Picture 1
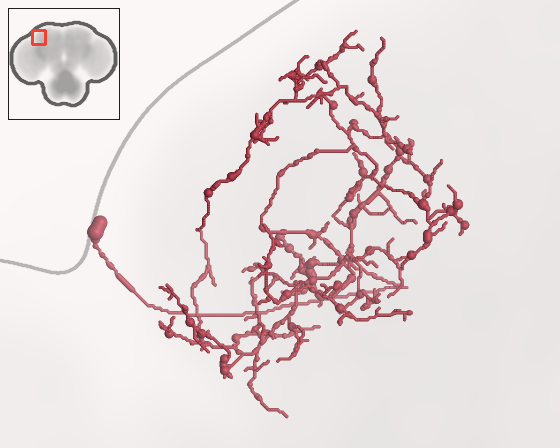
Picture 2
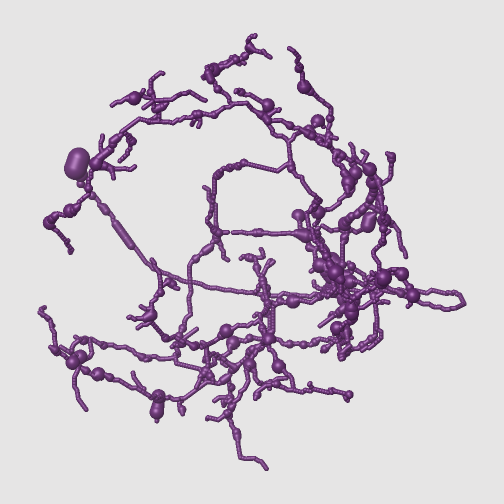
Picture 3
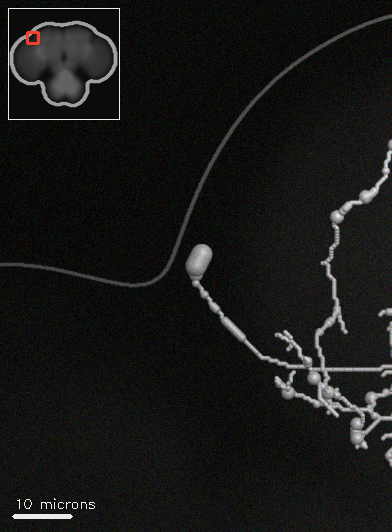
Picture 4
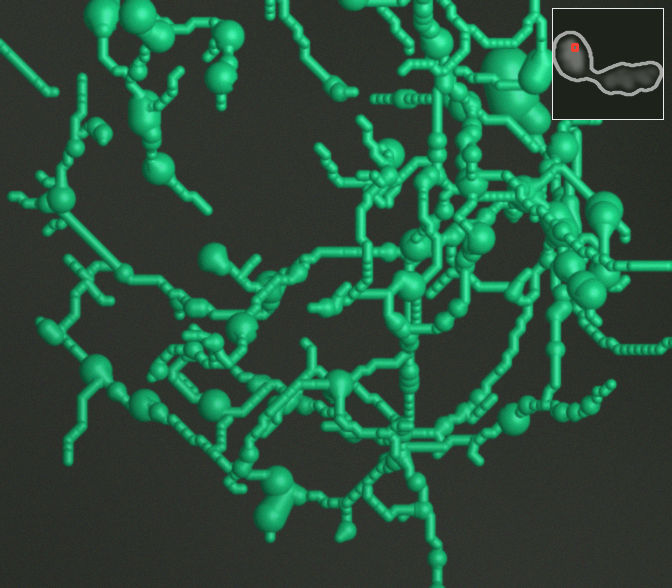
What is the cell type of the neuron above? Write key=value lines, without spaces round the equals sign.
cell_type=CB2904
